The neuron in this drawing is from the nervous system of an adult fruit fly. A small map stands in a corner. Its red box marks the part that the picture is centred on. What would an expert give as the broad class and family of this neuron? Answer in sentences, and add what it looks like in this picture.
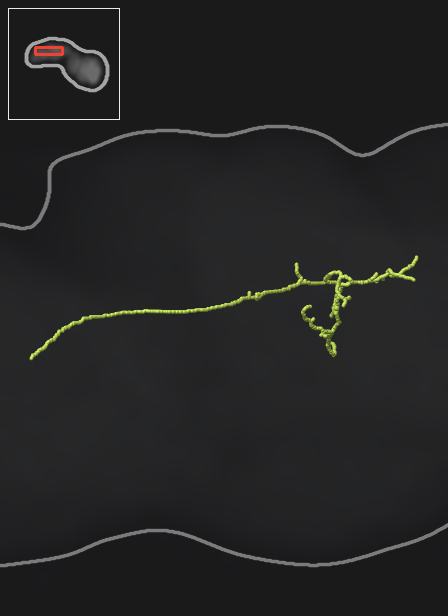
This is a sensory neuron entering the nerve cord. The name of its family is class mechanosensory proprioceptive. In this view it is more than twice as wide as it is tall.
